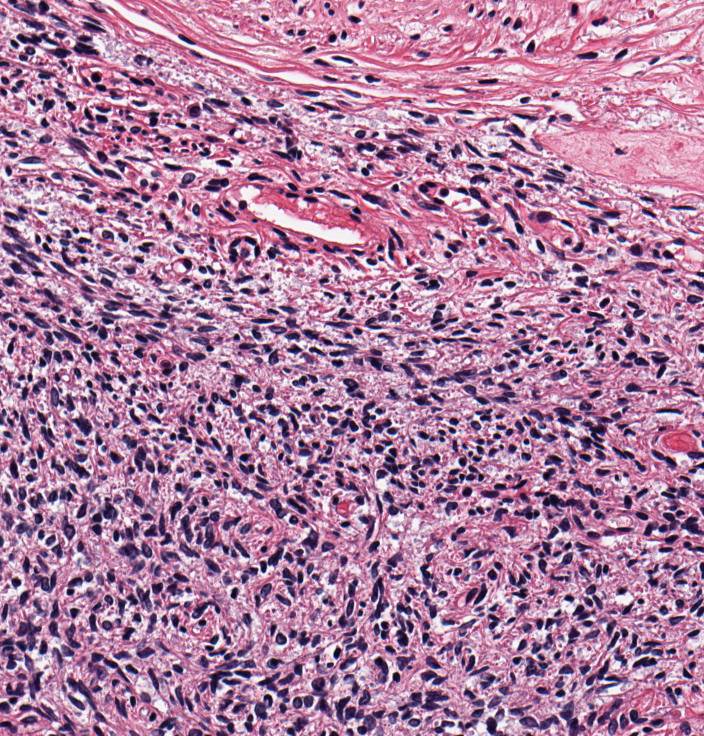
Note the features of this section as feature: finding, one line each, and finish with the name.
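Layout: lower two-thirds densely cellular; upper part looser, less cellular
Cell shape: mostly spindle to oval
Nuclei: dark, hyperchromatic, appearing crowded
Cytoplasm: scant, poorly defined
Arrangement: haphazard, interlacing short bundles in lower dense zone, not one direction
Tissue: ovary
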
